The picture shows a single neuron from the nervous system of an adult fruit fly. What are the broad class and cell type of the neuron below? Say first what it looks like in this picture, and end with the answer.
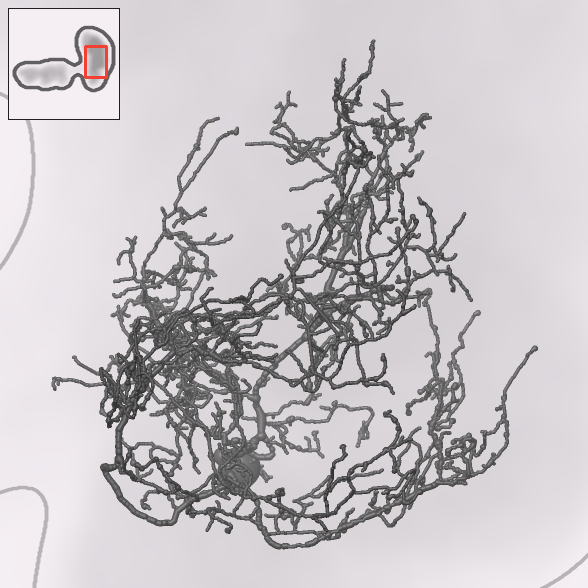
It is in the brain and does not reach the nerve cord. More than a hundred branch ends can be seen. This is a central-brain intrinsic neuron. Its cell type is GNG701m.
